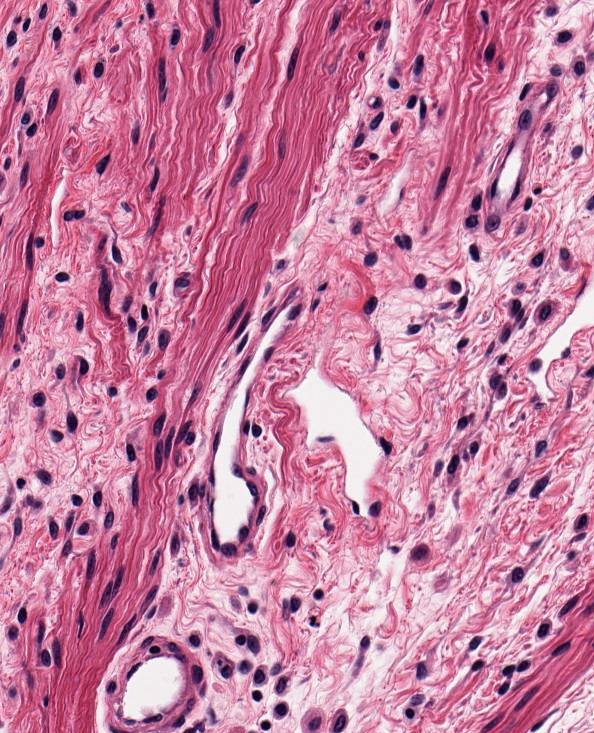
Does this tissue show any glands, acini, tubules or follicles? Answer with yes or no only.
No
